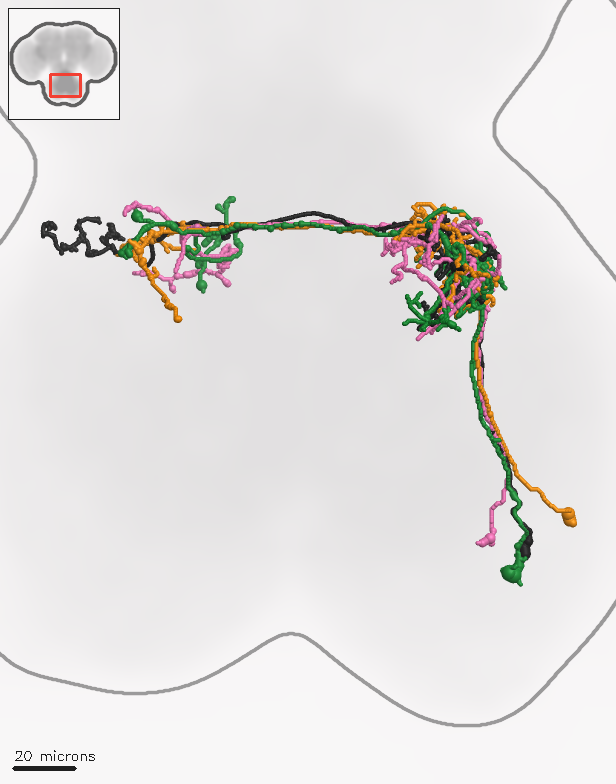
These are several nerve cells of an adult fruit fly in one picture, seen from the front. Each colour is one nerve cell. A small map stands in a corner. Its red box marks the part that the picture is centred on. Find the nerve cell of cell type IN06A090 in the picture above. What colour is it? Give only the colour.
orange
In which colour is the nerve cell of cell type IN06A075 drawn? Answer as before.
black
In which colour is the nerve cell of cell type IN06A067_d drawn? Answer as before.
green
